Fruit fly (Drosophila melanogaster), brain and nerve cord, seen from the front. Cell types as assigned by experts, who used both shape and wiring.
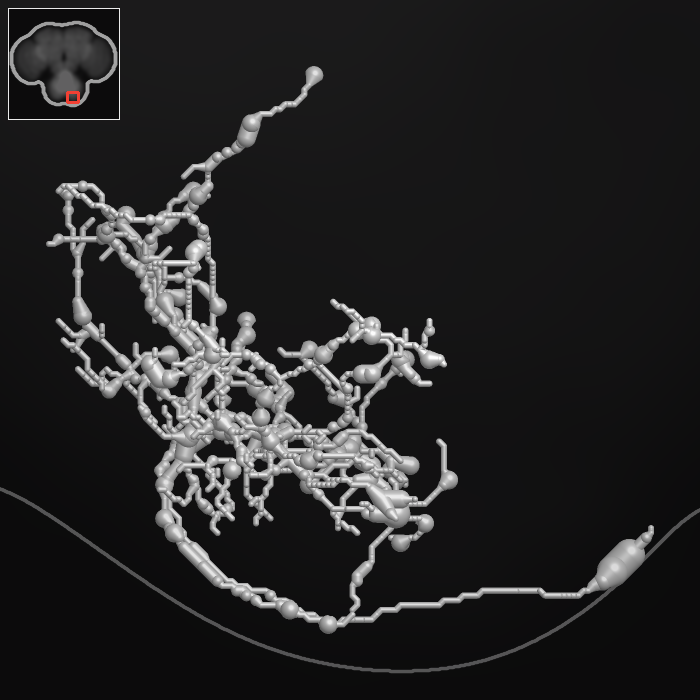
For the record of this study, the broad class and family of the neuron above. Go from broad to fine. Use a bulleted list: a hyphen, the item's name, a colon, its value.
- broad class: nerve-cord intrinsic neuron
- family: hemilineage 01B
